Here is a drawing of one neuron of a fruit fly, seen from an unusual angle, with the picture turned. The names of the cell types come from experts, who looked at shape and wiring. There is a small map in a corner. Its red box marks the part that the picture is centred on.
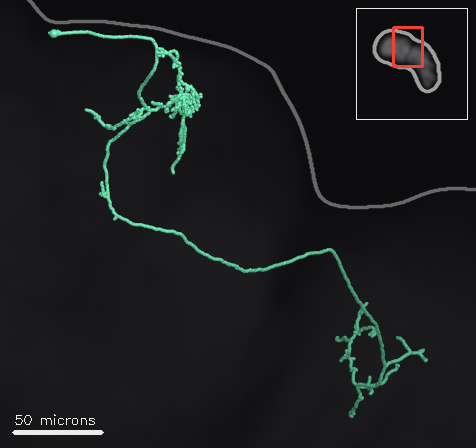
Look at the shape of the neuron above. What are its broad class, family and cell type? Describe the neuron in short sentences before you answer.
The cell body can be seen at the upper left of the picture. By the scale bar it is about 200 microns tall in this view. Its broad class is descending neuron. The family is hemilineage MX12. Its cell type is DNge024.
